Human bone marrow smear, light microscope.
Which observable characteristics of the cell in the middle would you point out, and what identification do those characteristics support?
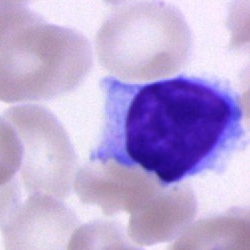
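See how ragged the margin is, with fine irregular projections? The nucleus is one unlobed mass, stained a deep, dark purple, and there's no distinct nucleolus in it. That's a lymphocyte.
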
